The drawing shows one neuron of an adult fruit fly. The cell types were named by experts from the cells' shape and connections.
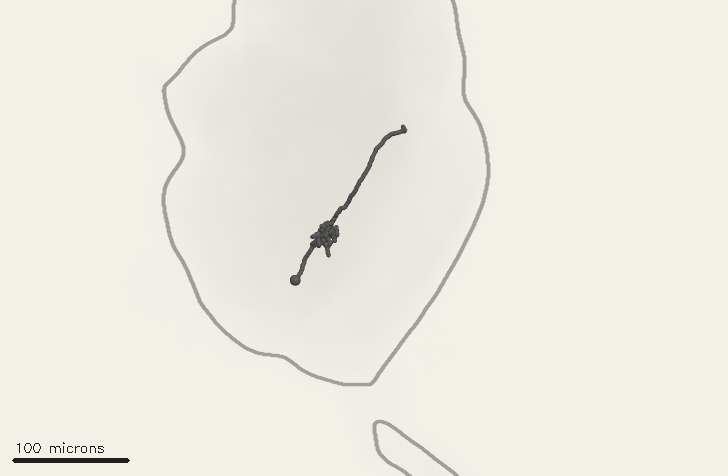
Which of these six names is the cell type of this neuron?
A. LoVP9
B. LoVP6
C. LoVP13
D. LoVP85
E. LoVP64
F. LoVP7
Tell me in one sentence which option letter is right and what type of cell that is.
It is LoVP13, given as option C, that the neuron is by cell type.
